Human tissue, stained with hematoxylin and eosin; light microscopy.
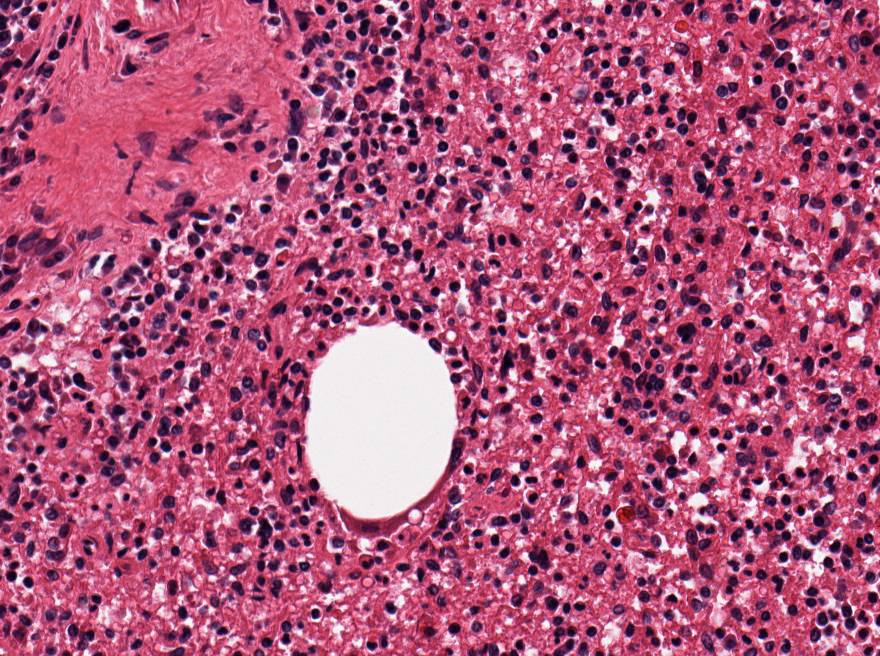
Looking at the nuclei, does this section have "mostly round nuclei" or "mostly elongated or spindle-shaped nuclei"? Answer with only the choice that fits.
Mostly round nuclei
